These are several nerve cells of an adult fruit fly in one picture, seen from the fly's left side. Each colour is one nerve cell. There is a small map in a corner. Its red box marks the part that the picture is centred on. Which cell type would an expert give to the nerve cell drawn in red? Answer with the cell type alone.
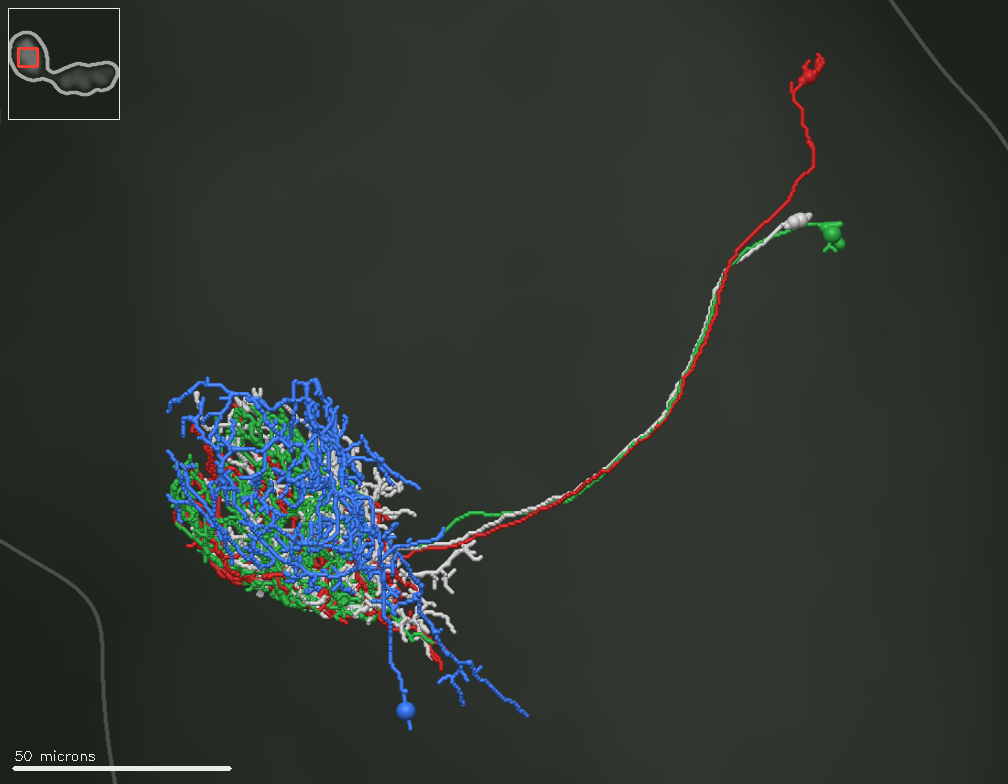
AVLP548_d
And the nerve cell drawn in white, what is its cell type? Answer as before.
AVLP548_f2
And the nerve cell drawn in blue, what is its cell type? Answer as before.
CB3409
